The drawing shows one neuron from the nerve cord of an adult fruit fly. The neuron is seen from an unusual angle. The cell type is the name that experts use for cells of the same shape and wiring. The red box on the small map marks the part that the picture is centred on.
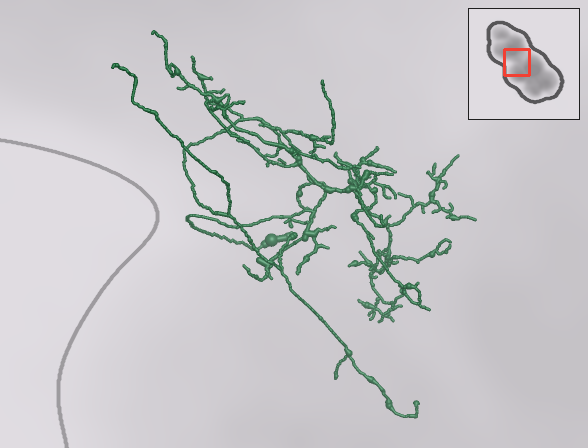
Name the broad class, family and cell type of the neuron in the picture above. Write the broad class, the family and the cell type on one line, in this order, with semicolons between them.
nerve-cord intrinsic neuron; hemilineage 11B; IN11B023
